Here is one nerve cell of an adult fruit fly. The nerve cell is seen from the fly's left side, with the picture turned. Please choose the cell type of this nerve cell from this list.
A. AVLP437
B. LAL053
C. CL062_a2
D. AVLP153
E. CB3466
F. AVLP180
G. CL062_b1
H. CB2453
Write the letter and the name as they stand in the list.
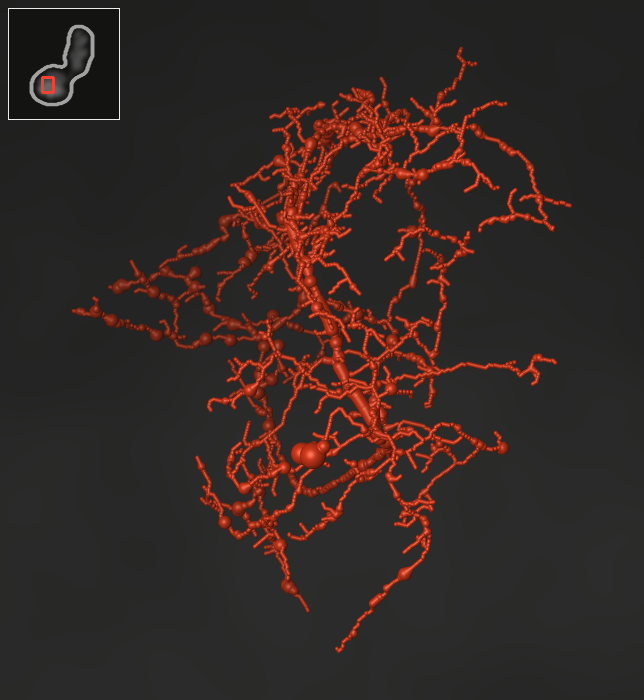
H. CB2453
